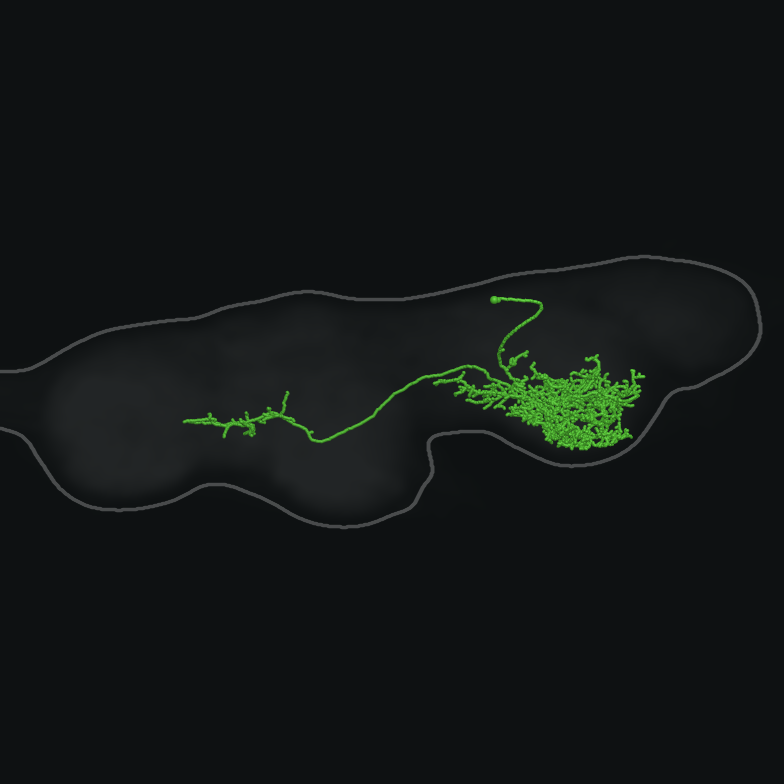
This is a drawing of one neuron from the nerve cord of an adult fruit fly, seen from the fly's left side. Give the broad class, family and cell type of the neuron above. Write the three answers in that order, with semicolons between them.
nerve-cord intrinsic neuron; hemilineage 23B; IN23B007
